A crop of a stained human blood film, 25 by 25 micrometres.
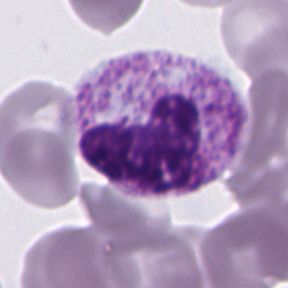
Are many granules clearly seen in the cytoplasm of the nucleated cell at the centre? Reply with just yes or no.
Yes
